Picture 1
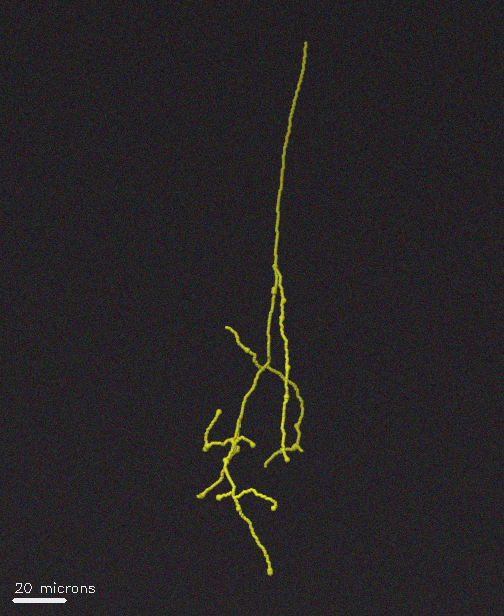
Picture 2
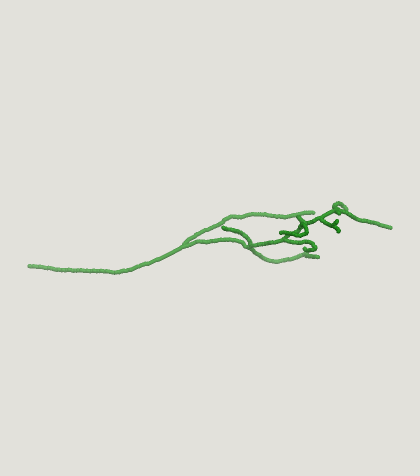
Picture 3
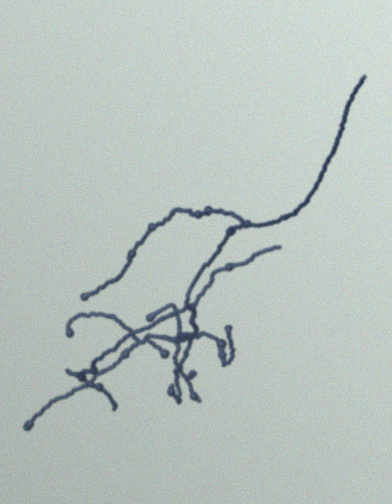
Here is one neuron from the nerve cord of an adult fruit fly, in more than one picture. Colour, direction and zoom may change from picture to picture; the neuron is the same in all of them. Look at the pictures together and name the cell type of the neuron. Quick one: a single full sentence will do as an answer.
In the scheme of cell types, this neuron is DNg53.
